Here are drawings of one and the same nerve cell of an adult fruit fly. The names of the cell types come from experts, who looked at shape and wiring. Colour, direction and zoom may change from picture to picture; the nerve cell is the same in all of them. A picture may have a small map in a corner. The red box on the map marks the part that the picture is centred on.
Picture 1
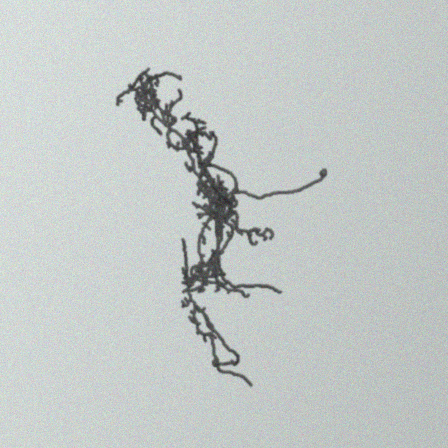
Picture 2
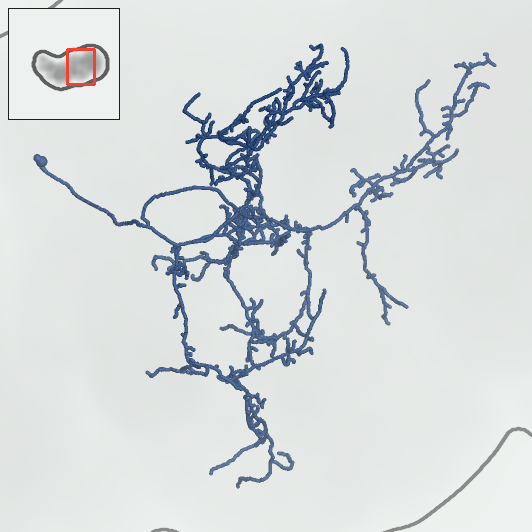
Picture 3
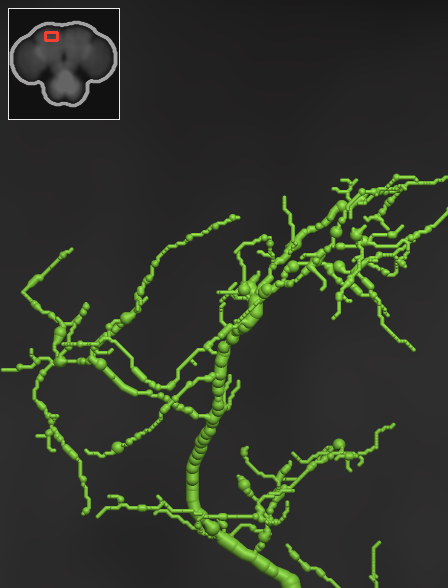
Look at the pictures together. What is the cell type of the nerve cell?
SIP110m_b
